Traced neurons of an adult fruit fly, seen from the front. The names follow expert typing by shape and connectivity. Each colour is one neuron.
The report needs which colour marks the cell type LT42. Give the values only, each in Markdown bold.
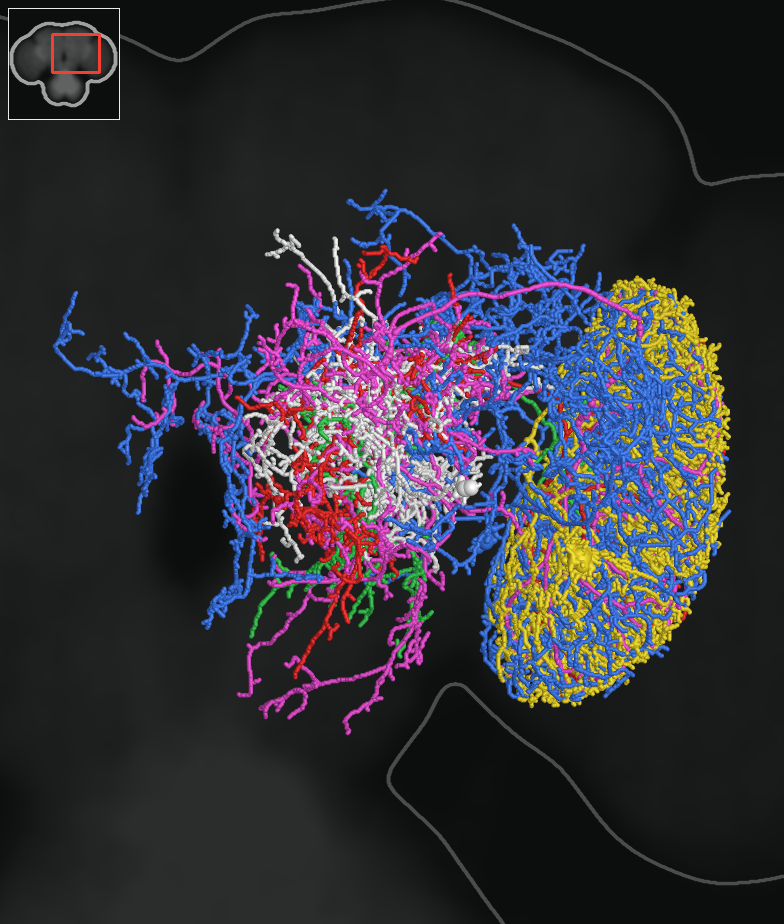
**magenta**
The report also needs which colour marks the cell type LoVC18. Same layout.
**blue**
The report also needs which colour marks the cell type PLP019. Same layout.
**white**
